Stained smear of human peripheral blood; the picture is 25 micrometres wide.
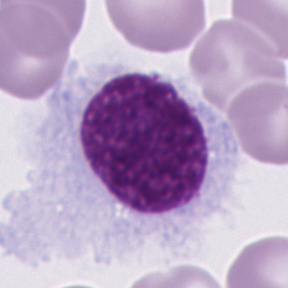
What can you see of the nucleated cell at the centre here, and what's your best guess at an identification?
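First, the nucleus: a smooth oval of about 12 by 10 micrometres, with no indentation or lobes. It sits off-centre, toward the upper right. The cytoplasm is abundant and pale greyish blue, widest at the lower left of the nucleus. I'd call this a hairy cell.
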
